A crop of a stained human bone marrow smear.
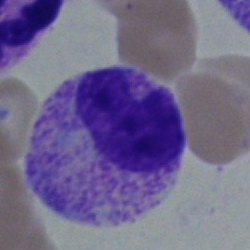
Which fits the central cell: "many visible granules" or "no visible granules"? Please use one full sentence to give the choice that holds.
What is seen in the cytoplasm of this cell is many granules.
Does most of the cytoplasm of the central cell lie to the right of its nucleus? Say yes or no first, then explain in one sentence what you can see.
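No. The nucleus sits off-centre, toward the upper right of the cell.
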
